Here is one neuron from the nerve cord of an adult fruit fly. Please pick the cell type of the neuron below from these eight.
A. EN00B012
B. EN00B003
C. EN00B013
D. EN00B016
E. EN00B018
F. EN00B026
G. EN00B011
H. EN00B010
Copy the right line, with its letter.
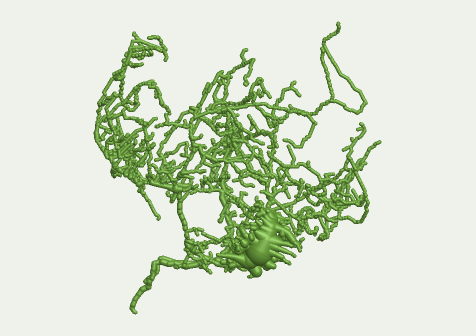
C. EN00B013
